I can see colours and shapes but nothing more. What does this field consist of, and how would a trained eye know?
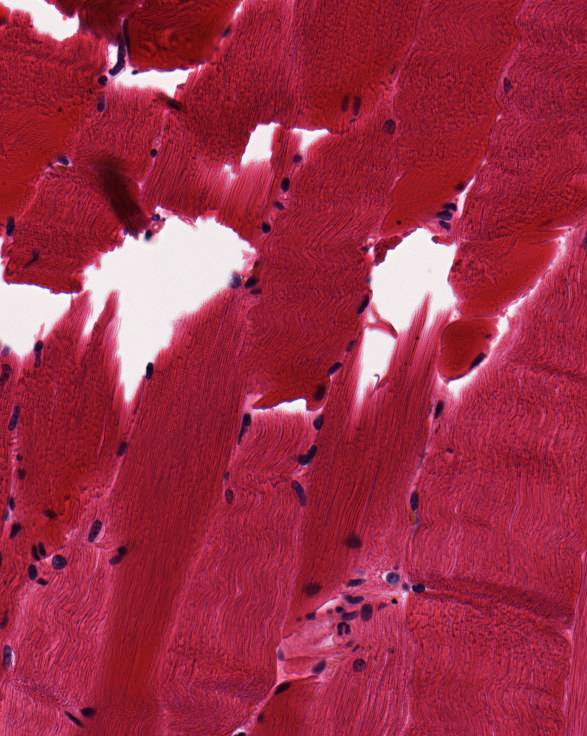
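Skeletal muscle occupies the field. The decisive feature is nuclear position: elongated dark nuclei lie along the fibre edges, not in the centres.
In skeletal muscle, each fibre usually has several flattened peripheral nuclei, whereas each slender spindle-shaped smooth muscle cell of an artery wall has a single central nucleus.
The fibres are also broad, unbranched bands, long and parallel, cut lengthwise, with deep, dense red-pink cytoplasm.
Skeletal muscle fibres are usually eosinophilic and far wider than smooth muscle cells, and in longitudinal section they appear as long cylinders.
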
